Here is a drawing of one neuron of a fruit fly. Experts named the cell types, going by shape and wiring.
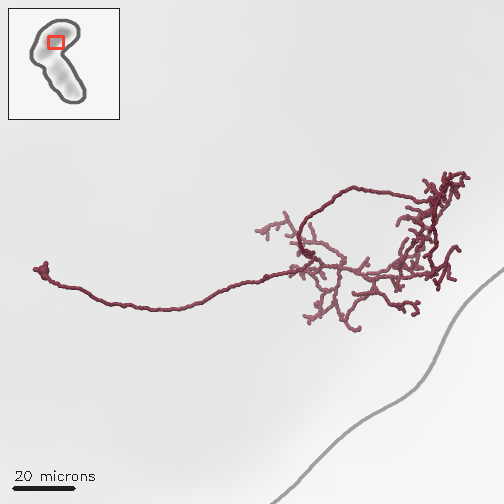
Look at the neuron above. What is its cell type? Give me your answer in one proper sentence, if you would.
Under cell type classification, the neuron is CB1608.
